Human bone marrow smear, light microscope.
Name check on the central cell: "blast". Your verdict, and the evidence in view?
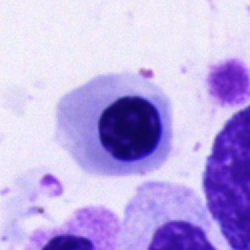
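The chromatin is dense and very dark purple, and no nucleoli are visible. These features speak for erythroblast and against blast, so blast does not fit: the cell is an erythroblast.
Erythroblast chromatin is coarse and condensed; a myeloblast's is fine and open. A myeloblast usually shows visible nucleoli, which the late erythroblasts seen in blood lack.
The cytoplasm shows no granules, which is in keeping with erythroblast.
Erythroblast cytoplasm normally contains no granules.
The nucleus sits off-centre, toward the right side of the cell.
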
